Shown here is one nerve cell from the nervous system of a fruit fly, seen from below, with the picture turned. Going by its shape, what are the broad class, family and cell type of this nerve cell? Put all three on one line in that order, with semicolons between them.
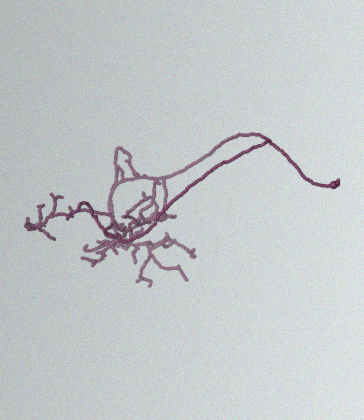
central-brain intrinsic neuron; hemilineage VLPl&p1_posterior; SMP567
